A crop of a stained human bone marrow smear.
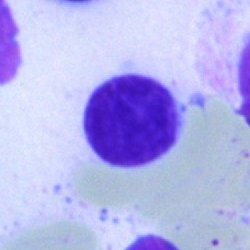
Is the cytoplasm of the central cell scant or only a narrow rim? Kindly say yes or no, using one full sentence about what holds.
Yes, the cell's cytoplasm is limited to a thin rim around the nucleus.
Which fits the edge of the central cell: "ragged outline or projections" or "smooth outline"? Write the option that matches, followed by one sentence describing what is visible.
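Smooth outline. The cell has a smooth, round outline.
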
